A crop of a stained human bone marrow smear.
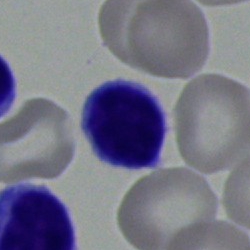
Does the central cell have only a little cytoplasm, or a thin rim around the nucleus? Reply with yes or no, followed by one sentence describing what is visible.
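Yes. The nucleus fills almost the whole cell.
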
